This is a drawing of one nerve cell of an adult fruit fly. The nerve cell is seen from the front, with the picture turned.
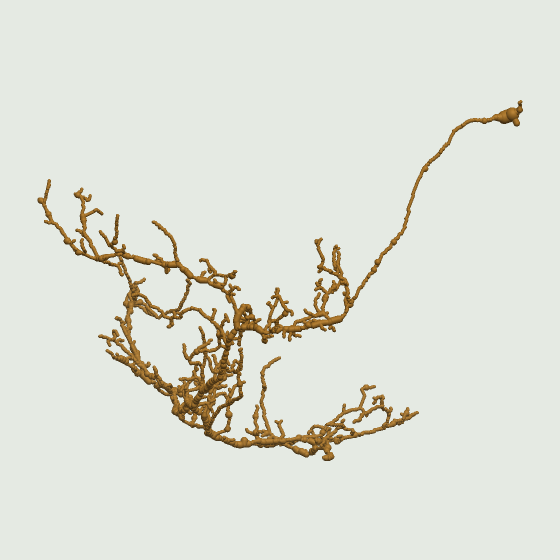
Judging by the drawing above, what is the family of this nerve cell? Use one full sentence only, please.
This nerve cell is within the family hemilineage 12A.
